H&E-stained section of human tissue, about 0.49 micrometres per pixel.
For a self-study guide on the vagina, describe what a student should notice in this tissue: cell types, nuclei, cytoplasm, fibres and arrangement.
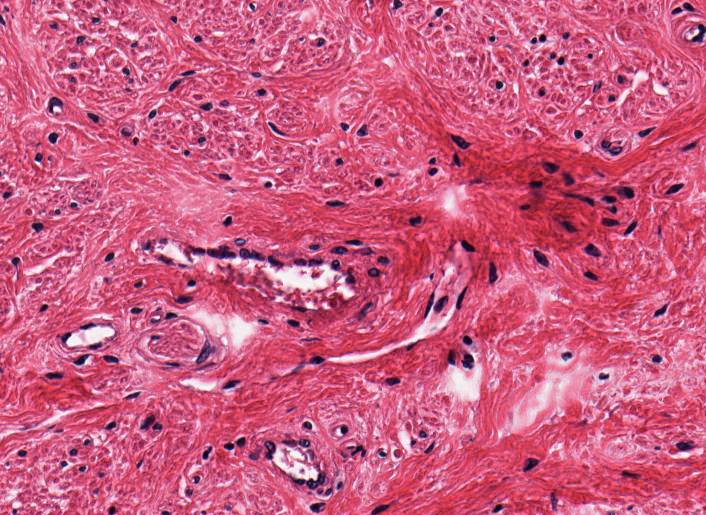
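Vessels first: several small, thin-walled ones are present, in the centre-left and in the lower middle of the field. Their lumens are lined by flattened endothelial nuclei. Next, epithelium and glands: neither is present anywhere in the field. Last, fat cells: none are present.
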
